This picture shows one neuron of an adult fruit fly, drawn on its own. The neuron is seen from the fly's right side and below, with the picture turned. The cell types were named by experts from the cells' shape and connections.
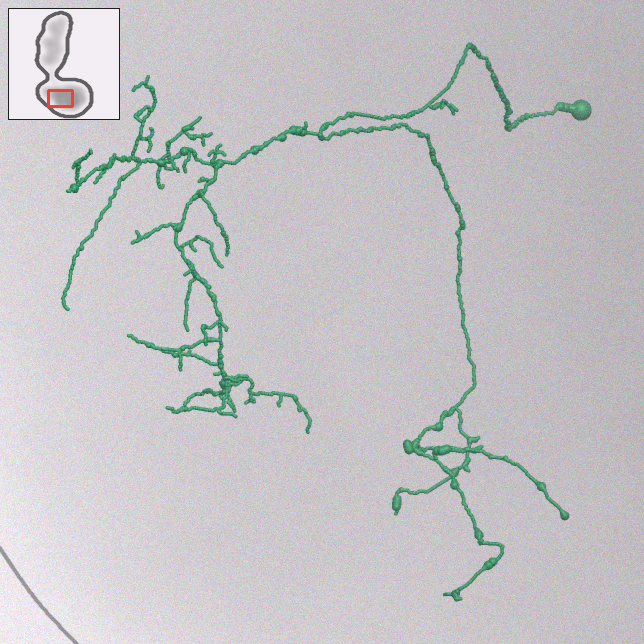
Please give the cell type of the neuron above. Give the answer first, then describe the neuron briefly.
It is of cell type AVLP486. It is a central-brain intrinsic neuron. Its cell body lies at the upper right of the picture. The picture shows dozens of branch ends.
